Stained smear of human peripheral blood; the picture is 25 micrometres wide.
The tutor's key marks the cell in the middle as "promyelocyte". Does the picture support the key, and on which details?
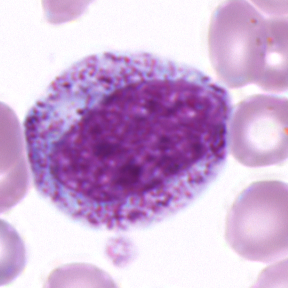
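Between the granules the cytoplasm looks pale bluish; coarse reddish-purple granules lie scattered throughout. A pale, granule-poor patch lies beside the nucleus at upper left; a small separate granular fragment sits just below.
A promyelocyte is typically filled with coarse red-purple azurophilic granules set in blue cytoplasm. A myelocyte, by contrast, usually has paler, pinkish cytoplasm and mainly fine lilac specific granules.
So the bluish cytoplasm and coarse granules speak against myelocyte, and promyelocyte fits.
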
